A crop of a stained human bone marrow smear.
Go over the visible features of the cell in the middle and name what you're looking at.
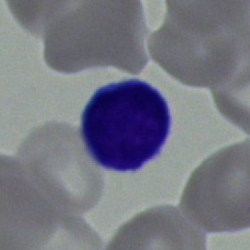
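Deep blue-violet mass throughout. Chromatin dense, nearly uniform, no open pattern. No distinct rim of cytoplasm made out around the dark mass. No vacuoles visible. Cell is a lymphocyte.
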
